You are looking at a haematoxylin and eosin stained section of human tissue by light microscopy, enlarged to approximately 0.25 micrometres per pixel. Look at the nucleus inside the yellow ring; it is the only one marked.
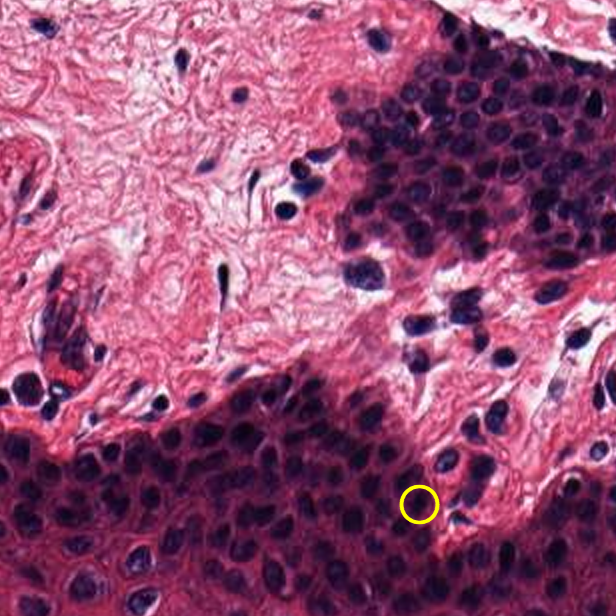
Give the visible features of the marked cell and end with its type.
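Its nucleus is dark and roughly oval, about the same size as the packed nuclei of its neighbours in the sheet. Its cytoplasm is a thin rim of purplish-pink that merges with the neighbouring cells, with no crisp outline of its own. It is a squamous epithelial cell.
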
